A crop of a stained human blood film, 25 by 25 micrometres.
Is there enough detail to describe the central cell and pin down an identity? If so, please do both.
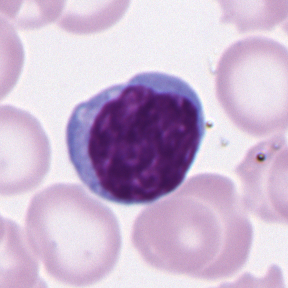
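What I notice is a nucleus that is round to oval, with no lobes and no deep indentation. It sits off-centre, toward the right side of the cell. Its chromatin is dark purple and coarsely clumped, with paler streaks between the clumps. The cytoplasm is pale blue, a rim that is widest on the left. The cell comes to about 13 by 11 micrometres, and the nucleus fills about 70% of its area. So this is a typical lymphocyte.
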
